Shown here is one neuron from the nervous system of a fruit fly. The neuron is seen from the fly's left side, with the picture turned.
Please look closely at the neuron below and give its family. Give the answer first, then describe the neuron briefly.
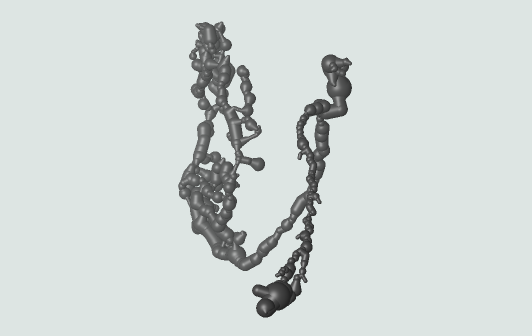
The family is hemilineage EBa1. Its broad class is central-brain intrinsic neuron. The cell body can be seen at the bottom of the picture. In this view it is taller than it is wide.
